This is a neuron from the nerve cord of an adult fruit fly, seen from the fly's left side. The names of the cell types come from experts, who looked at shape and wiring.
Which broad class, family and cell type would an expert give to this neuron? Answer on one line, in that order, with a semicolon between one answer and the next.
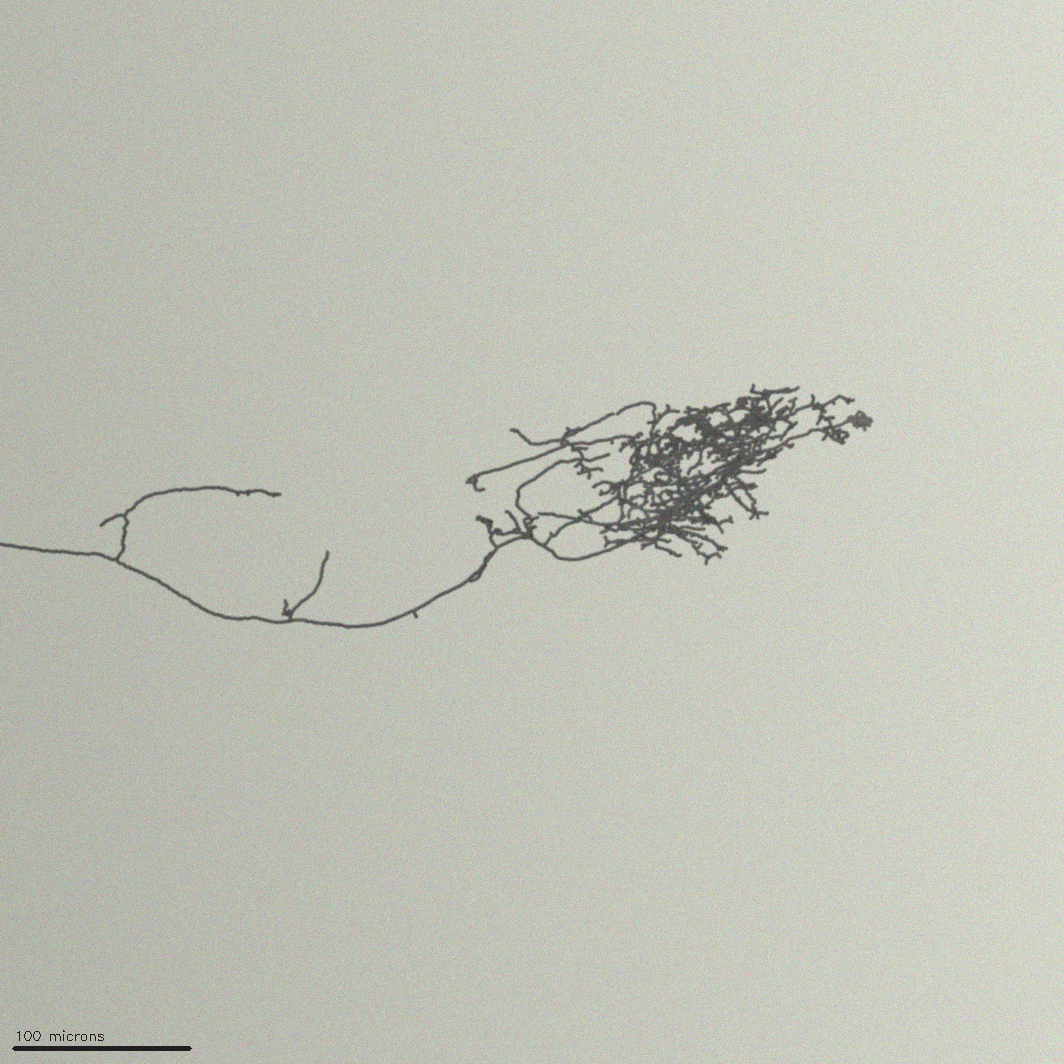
ascending neuron; hemilineage 17A; AN17A012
